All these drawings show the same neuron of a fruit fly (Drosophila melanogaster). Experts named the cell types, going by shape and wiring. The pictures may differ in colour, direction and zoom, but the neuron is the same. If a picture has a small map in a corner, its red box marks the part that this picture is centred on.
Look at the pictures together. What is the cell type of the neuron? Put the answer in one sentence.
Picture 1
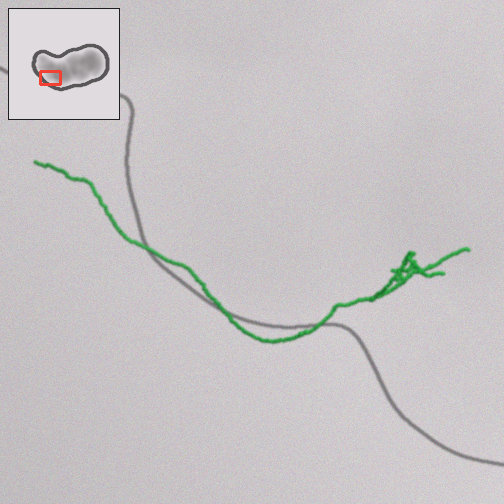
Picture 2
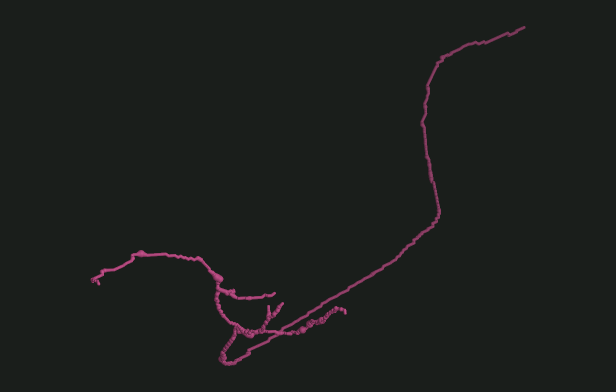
The cell type is SNta22.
